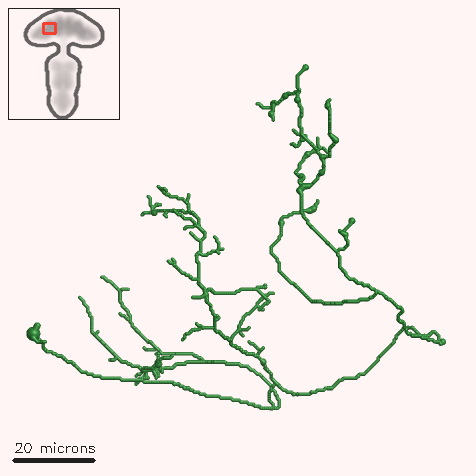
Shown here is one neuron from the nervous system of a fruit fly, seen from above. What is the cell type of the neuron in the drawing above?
LHPV5h4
